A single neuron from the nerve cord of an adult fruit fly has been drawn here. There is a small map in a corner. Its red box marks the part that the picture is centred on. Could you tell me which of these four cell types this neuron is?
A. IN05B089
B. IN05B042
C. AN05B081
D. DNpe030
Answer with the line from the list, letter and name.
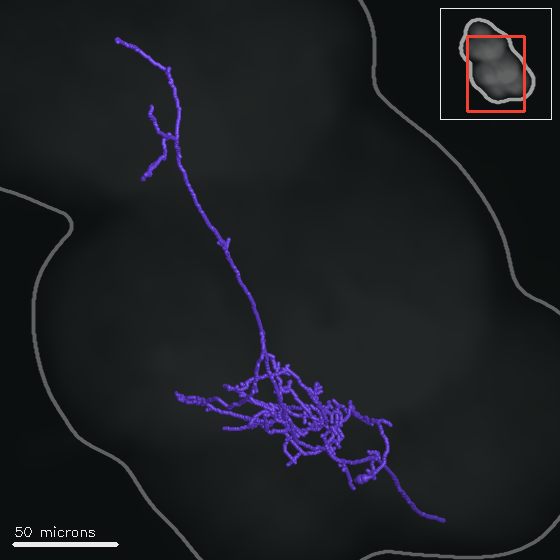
C. AN05B081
